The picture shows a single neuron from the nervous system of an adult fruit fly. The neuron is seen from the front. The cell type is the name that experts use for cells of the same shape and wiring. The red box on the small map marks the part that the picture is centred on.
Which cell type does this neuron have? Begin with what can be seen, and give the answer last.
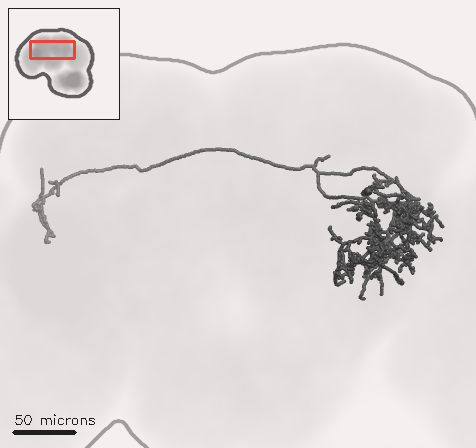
Its cell body lies on the right of the picture. By the scale bar it is about 350 microns wide in this view. This is a central-brain intrinsic neuron. It is of cell type AVLP235.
